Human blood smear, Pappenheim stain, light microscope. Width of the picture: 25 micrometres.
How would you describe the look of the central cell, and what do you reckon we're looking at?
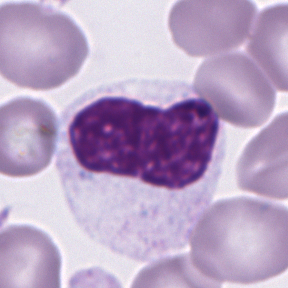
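A roughly round, smooth outline encloses the cell. Its chromatin is dense and dark purple, with small paler spots scattered through it. Abundant pale greyish-lilac cytoplasm is sprinkled with fine, sparse bluish-purple dots. This is a segmented neutrophil.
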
